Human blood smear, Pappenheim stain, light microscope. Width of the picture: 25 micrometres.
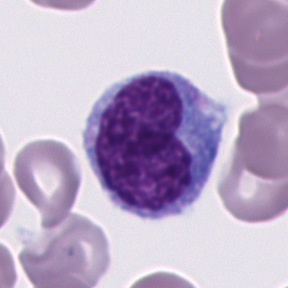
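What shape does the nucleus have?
It is kidney-like, with a notch on its right side, and measures about 12 by 8 micrometres.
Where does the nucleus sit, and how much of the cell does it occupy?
It lies off-centre toward the left, filling about 60% of the area of a cell about 13 micrometres across.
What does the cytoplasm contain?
A faint dusting of fine pinkish granules.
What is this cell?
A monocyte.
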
